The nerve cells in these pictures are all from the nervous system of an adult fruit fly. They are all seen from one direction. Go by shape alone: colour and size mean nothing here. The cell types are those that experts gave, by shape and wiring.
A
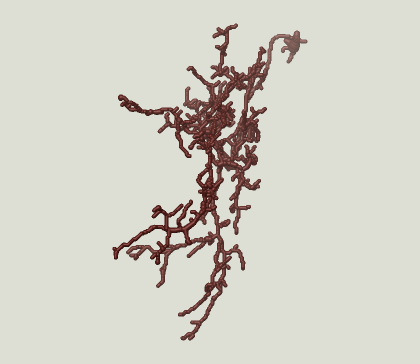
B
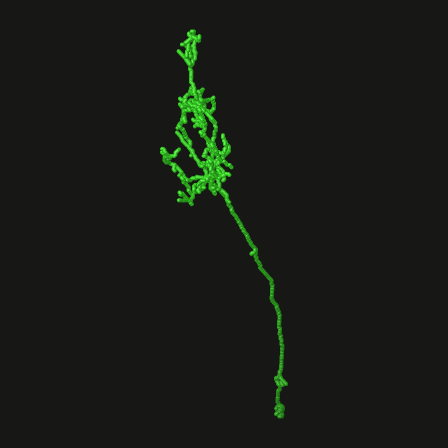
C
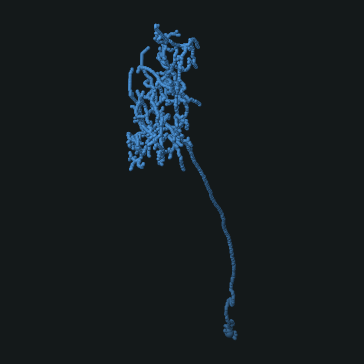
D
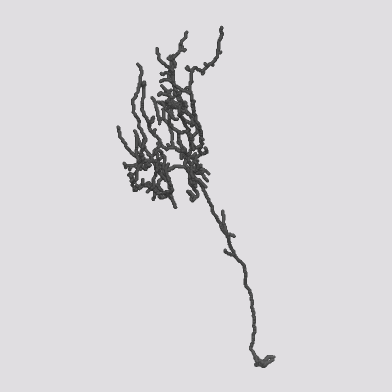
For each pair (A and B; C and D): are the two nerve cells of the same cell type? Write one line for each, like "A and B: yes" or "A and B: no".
A and B: no
C and D: yes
